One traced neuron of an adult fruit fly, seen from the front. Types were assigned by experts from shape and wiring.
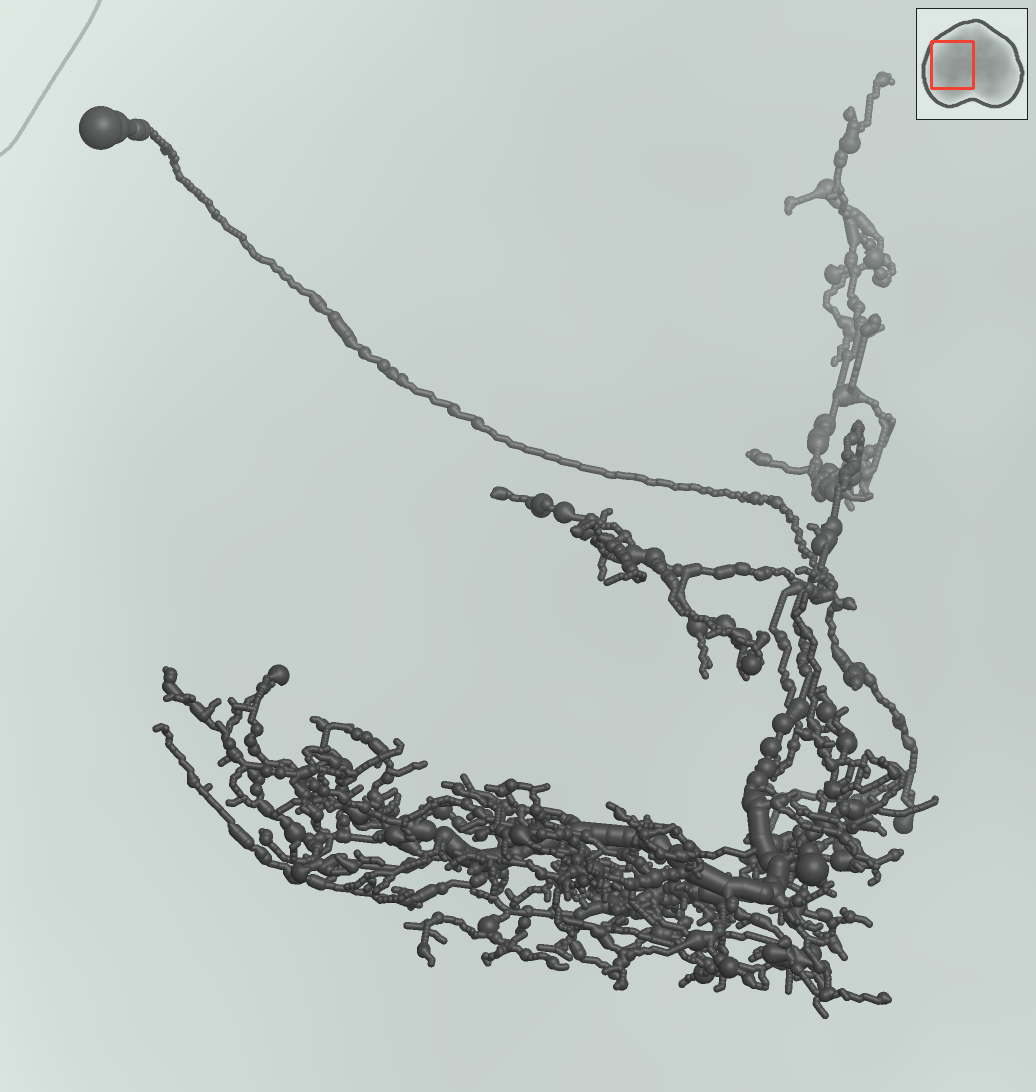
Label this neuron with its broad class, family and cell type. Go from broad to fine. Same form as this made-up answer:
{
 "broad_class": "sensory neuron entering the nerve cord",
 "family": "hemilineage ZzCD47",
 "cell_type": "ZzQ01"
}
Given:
{
 "broad_class": "nerve-cord intrinsic neuron",
 "family": "hemilineage 11A",
 "cell_type": "IN11A022"
}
